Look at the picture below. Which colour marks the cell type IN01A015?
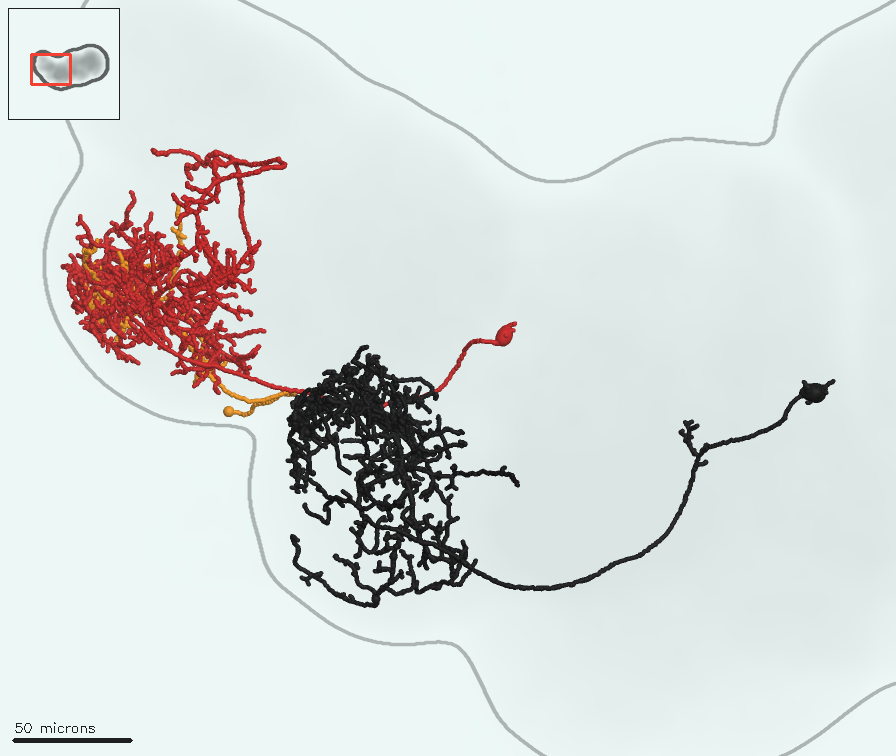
black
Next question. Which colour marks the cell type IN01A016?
red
